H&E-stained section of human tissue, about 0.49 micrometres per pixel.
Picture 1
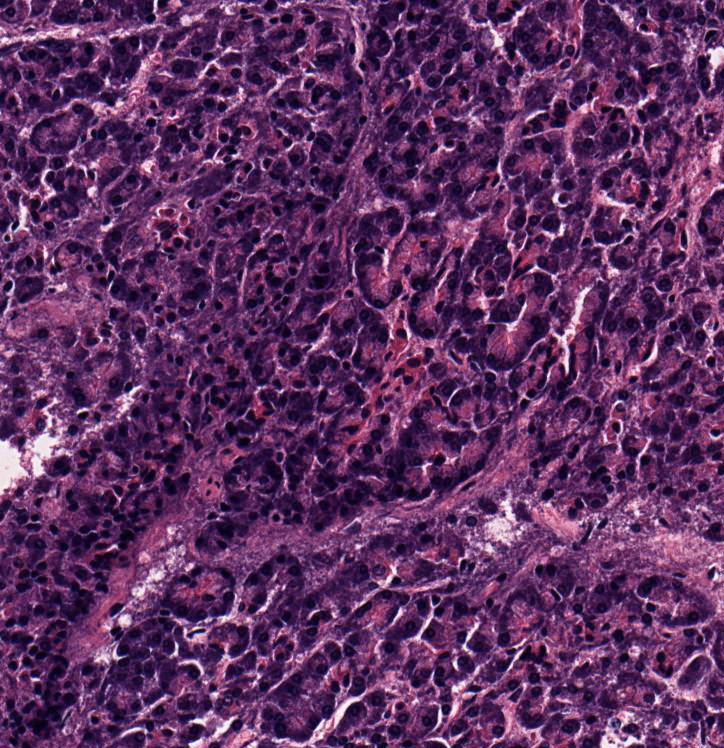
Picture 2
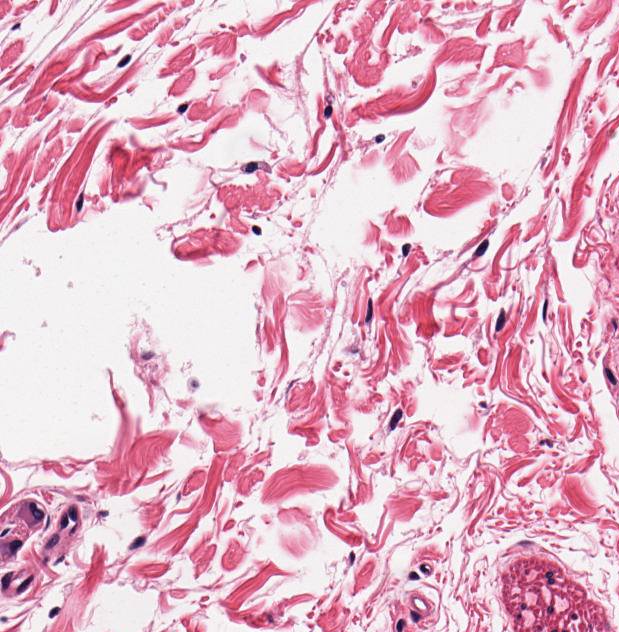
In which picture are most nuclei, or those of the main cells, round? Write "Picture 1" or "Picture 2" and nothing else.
Picture 1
